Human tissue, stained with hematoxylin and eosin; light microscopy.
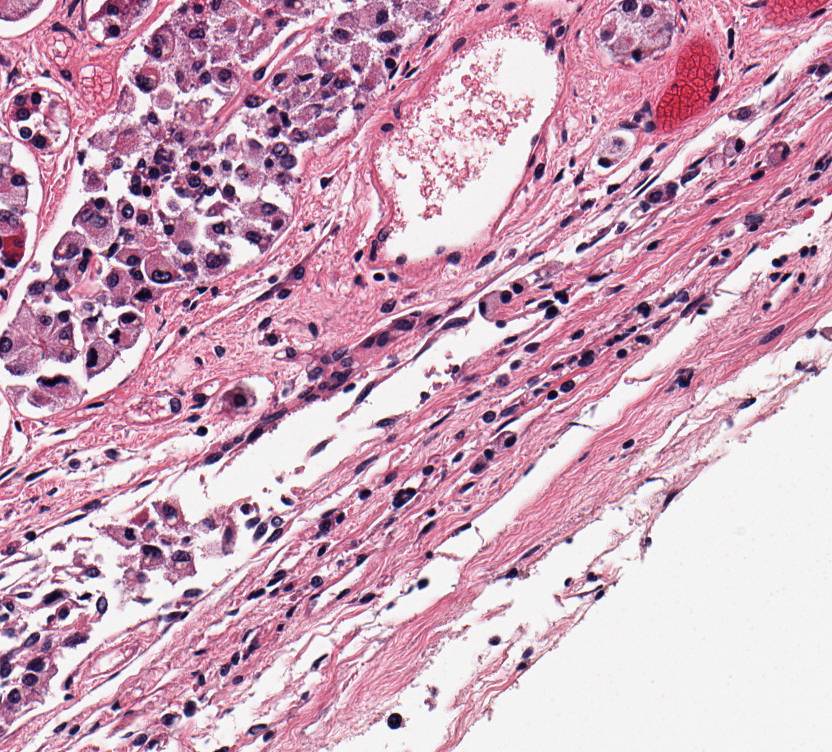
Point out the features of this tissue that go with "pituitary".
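In the upper left you've got nests of closely packed polygonal cells, split by thin fibrous septa.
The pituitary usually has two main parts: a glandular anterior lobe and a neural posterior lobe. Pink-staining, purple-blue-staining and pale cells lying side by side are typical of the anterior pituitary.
That fits here: the cytoplasm shifts from pale pink to purple between neighbouring nest cells. The vessels don't settle anything either way: an oval thin-walled vessel in the upper centre holds pale pink flocculent material rather than red cells, and a small vessel at the top right is filled with closely packed bright red erythrocytes.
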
